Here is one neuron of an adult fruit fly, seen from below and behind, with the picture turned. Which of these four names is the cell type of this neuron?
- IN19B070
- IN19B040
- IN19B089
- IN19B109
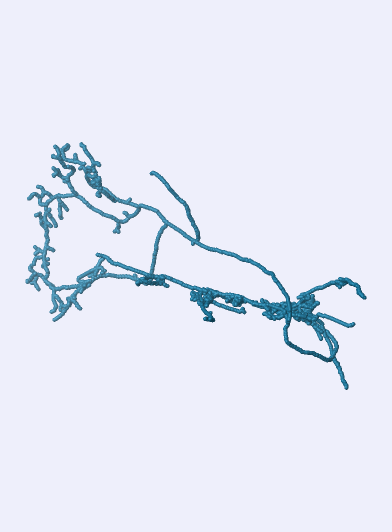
IN19B040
